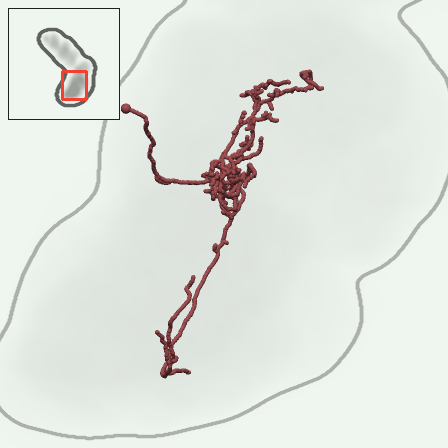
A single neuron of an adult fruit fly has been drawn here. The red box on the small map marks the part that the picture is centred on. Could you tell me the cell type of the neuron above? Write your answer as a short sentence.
The cell type is pC1_5b.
